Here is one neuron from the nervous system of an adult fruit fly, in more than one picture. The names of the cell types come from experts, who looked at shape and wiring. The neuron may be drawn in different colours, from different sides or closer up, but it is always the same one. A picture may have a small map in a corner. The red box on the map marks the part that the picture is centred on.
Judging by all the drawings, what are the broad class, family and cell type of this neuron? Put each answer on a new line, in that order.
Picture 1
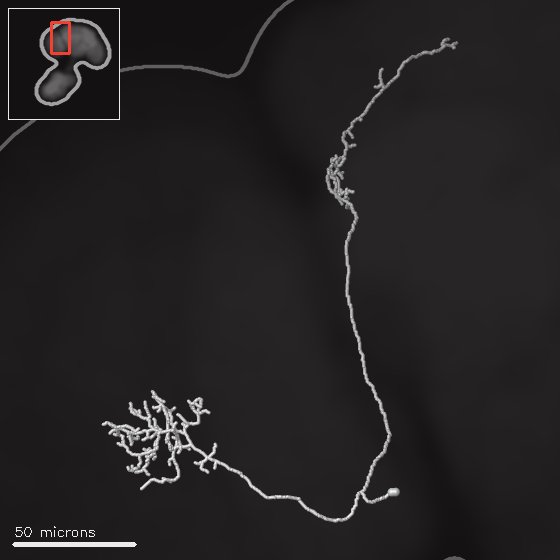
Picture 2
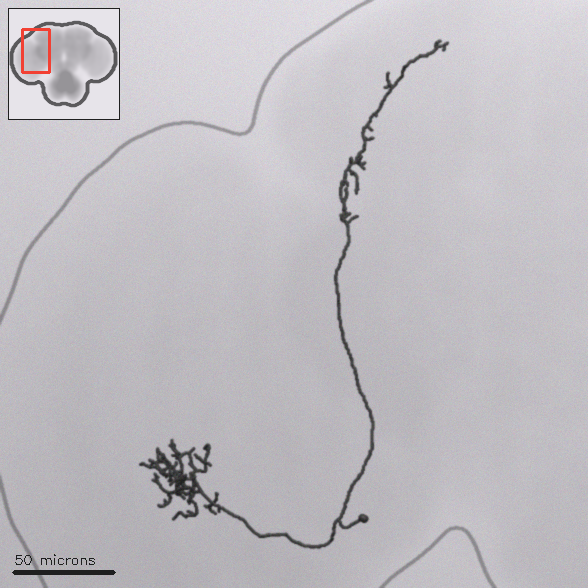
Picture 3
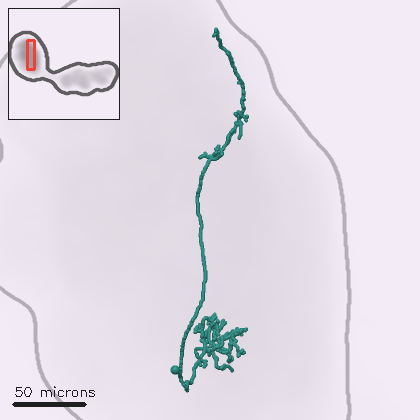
visual projection neuron
MeVP
MeVP10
